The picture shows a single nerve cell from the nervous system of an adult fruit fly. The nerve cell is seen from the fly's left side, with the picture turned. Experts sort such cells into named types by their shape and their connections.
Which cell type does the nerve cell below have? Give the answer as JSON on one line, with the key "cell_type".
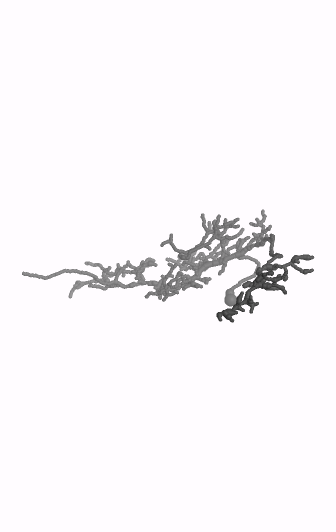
{"cell_type": "PS284"}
